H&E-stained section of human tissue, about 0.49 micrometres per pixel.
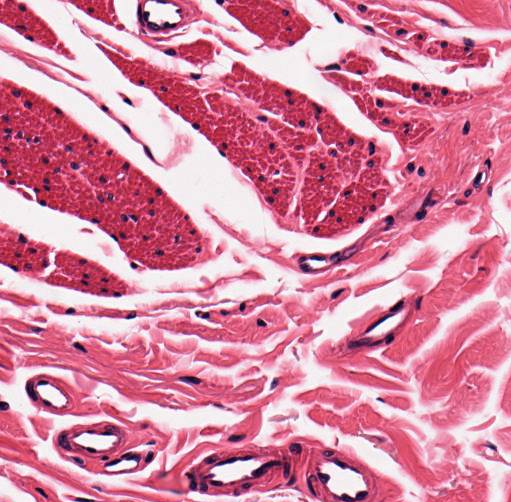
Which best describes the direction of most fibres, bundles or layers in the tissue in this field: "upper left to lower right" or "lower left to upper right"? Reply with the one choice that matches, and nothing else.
Upper left to lower right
